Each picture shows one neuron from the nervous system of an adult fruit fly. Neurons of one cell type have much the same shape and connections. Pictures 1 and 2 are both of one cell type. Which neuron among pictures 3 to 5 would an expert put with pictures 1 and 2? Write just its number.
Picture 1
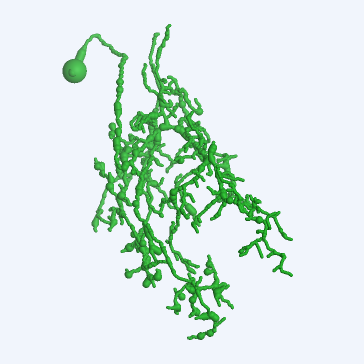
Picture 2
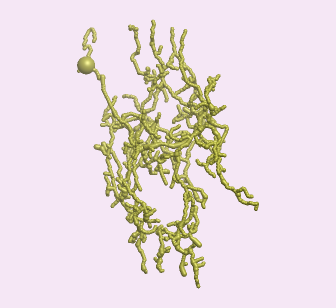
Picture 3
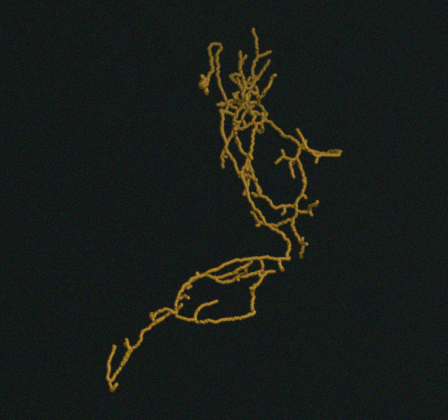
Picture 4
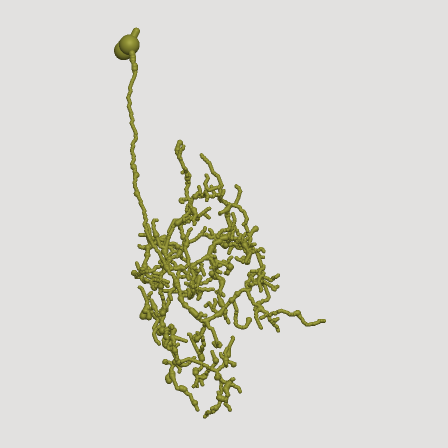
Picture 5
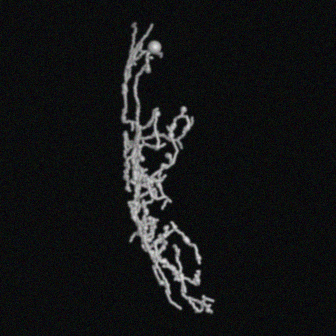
4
